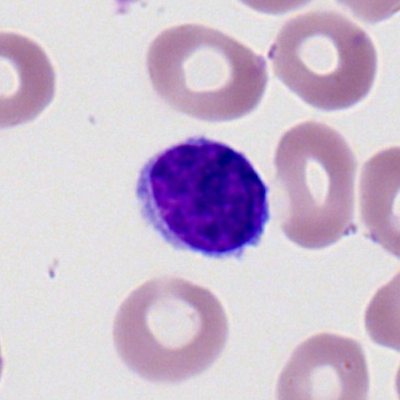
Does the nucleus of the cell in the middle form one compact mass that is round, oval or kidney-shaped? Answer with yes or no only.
Yes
